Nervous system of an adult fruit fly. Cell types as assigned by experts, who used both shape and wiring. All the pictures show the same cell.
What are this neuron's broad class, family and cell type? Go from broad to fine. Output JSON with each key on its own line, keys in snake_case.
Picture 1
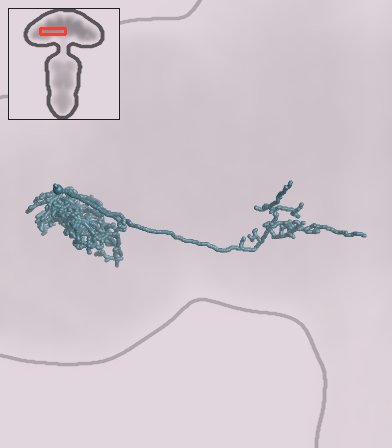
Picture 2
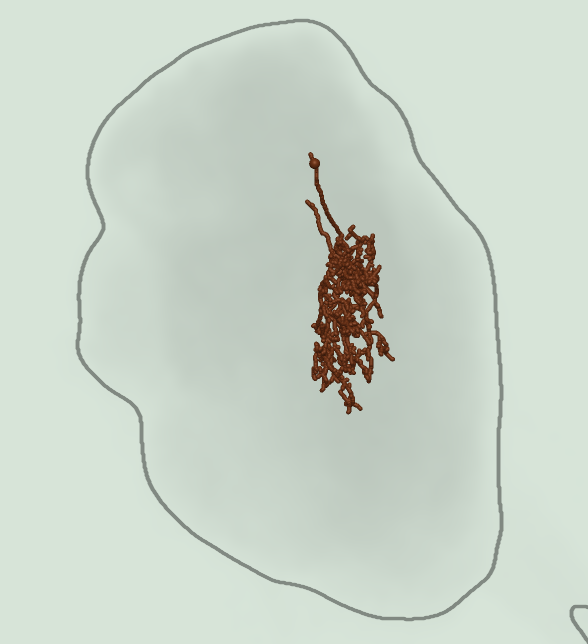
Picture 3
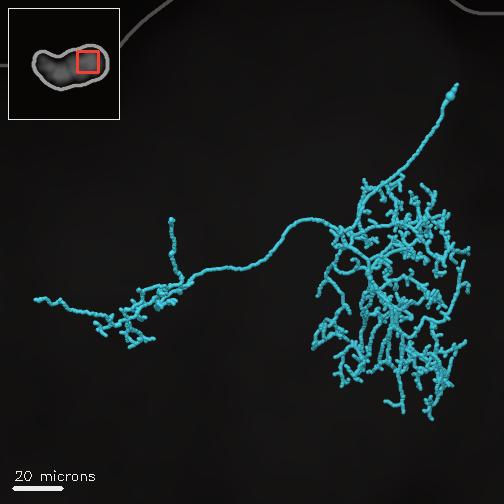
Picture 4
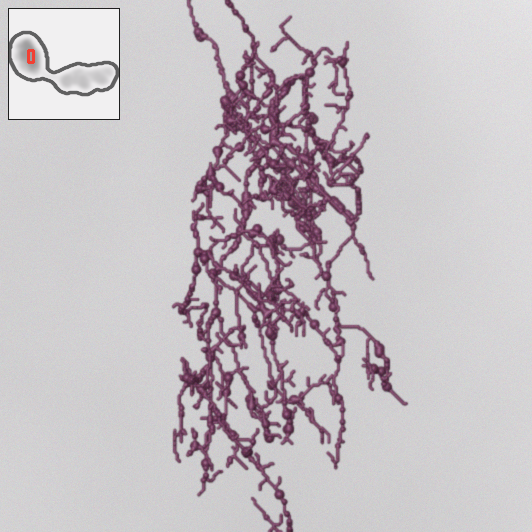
{
 "broad_class": "visual projection neuron",
 "family": "hemilineage LHl4_posterior",
 "cell_type": "LT64"
}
